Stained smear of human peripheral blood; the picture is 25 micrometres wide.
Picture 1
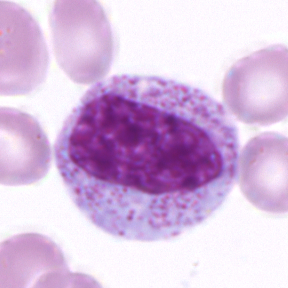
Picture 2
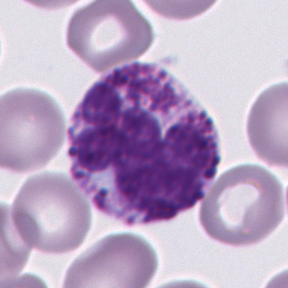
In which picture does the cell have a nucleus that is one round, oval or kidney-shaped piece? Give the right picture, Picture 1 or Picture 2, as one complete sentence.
In Picture 1, the nucleus of the cell is one compact round, oval or kidney-shaped mass.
